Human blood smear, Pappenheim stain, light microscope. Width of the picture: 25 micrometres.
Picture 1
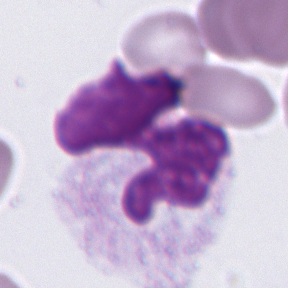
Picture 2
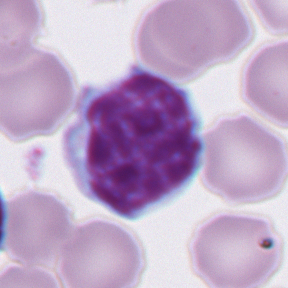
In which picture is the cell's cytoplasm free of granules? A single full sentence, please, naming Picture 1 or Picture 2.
In Picture 2, the cell has a cytoplasm without visible granules.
